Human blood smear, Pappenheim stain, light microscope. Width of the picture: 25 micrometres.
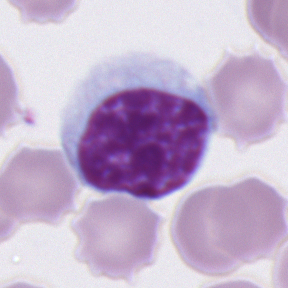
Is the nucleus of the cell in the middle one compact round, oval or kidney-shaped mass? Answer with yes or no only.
Yes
